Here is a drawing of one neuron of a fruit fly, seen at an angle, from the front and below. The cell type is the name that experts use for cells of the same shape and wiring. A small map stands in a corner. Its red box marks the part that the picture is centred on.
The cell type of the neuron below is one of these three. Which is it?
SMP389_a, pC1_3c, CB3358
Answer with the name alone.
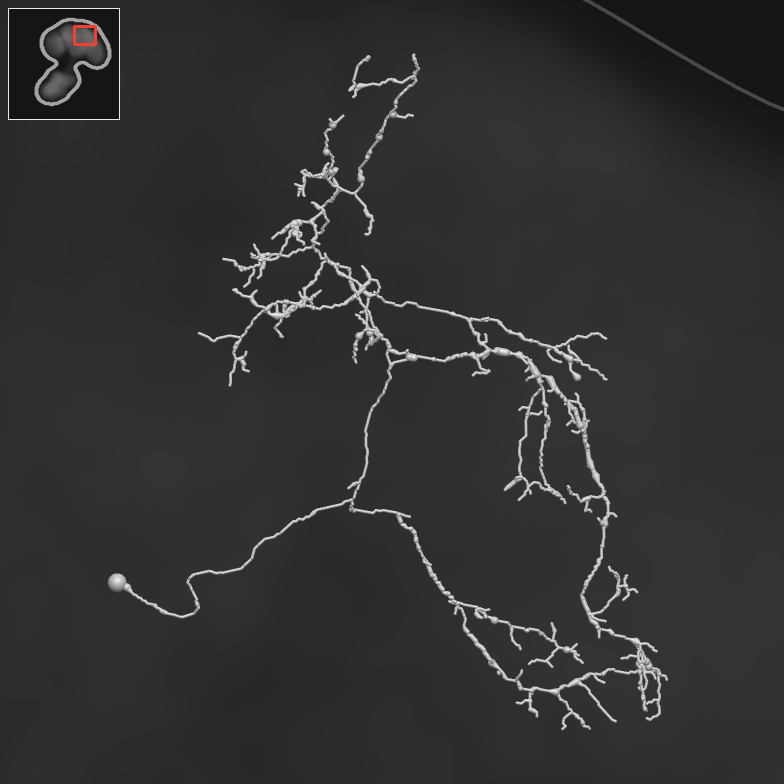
CB3358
